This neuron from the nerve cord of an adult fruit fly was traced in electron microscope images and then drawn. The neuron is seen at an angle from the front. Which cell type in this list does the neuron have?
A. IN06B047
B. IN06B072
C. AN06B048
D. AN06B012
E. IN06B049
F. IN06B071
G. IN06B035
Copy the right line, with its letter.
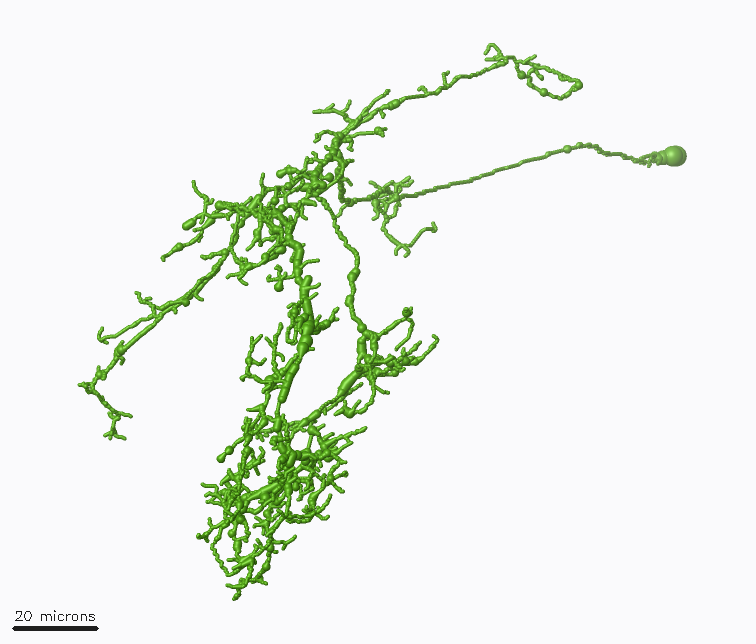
A. IN06B047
